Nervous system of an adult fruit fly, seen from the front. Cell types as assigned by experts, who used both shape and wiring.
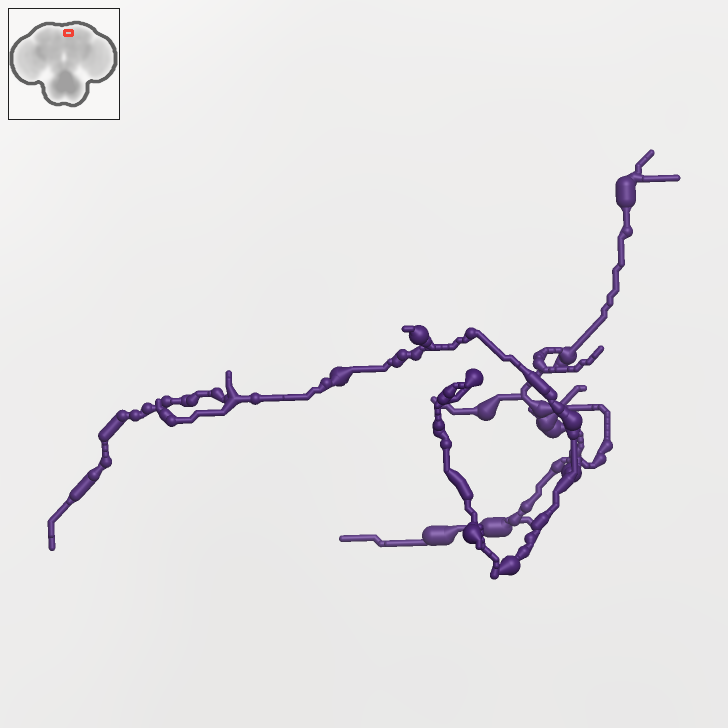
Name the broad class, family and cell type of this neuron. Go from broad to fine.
central-brain intrinsic neuron; hemilineage VLPl&p1_posterior; SMP560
